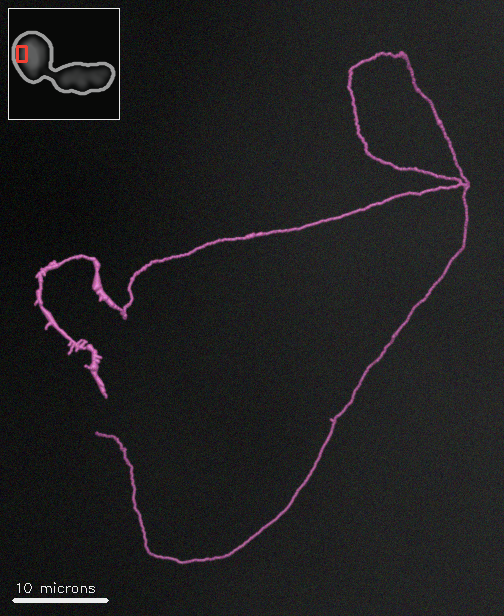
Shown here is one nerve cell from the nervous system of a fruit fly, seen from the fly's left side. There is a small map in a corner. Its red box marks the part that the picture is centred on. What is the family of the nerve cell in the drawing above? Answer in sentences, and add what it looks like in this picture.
Its family is called class olfactory. It is a sensory neuron entering the brain. No cell body is drawn. From top to bottom in the picture it spans about 55 microns.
